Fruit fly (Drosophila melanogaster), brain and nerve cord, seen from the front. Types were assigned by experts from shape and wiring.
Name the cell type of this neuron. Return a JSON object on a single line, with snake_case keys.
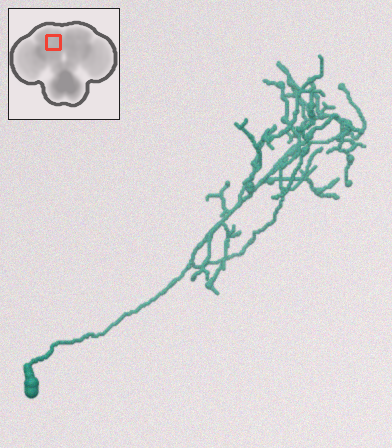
{"cell_type": "CRE054"}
